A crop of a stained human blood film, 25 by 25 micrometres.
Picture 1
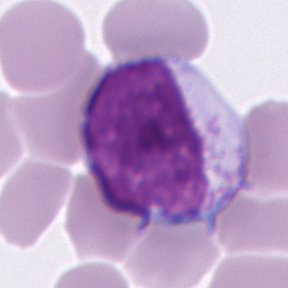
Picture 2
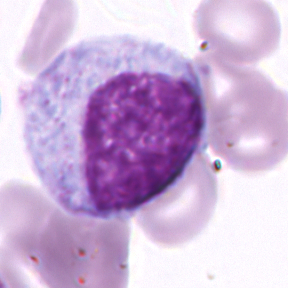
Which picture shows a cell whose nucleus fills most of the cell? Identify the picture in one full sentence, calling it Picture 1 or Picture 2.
The cell shown in picture 1 is mostly filled by its nucleus.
